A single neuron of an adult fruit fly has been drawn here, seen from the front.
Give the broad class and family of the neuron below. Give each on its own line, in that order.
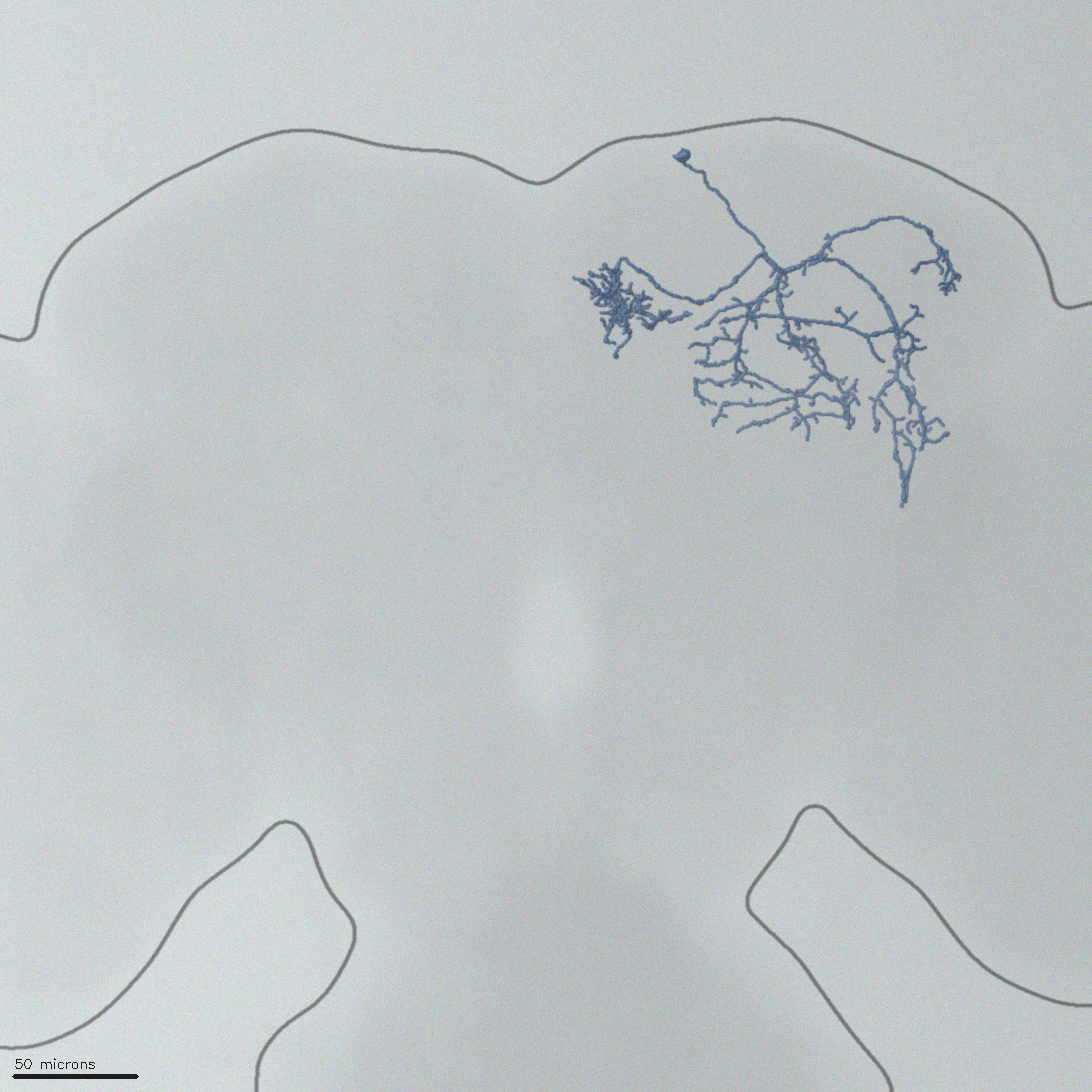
central-brain intrinsic neuron
hemilineage SMPpd1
